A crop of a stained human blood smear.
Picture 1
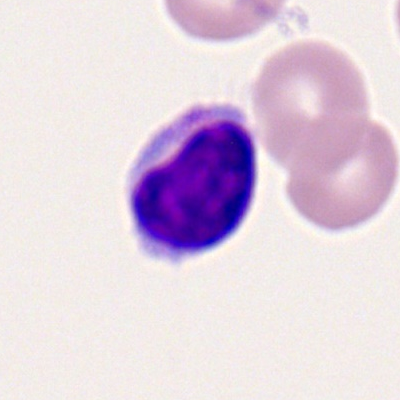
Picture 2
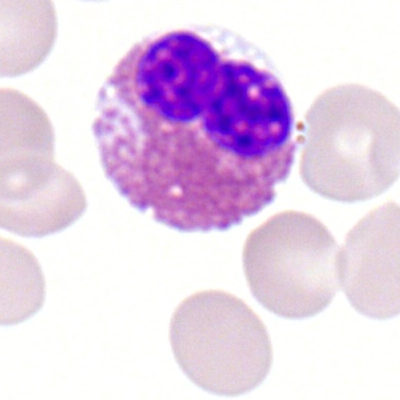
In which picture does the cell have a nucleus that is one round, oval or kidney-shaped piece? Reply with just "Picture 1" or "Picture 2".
Picture 1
